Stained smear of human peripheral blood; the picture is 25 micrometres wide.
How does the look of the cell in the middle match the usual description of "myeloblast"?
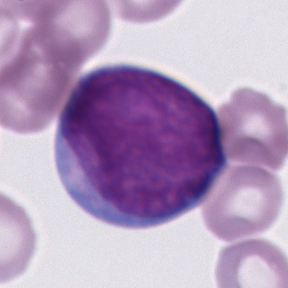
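For a myeloblast, look first at the nucleus.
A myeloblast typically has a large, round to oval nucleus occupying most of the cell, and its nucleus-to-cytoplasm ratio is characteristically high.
Here the nucleus is oval and unlobed and fills about 80% of the cell's area.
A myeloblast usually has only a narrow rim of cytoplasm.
This cell's pale blue cytoplasm forms a narrow crescent, mainly along the lower-left edge. Note also that the nucleus sits off-centre, shifted toward the upper right, and that the cell is about 15 micrometres across.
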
